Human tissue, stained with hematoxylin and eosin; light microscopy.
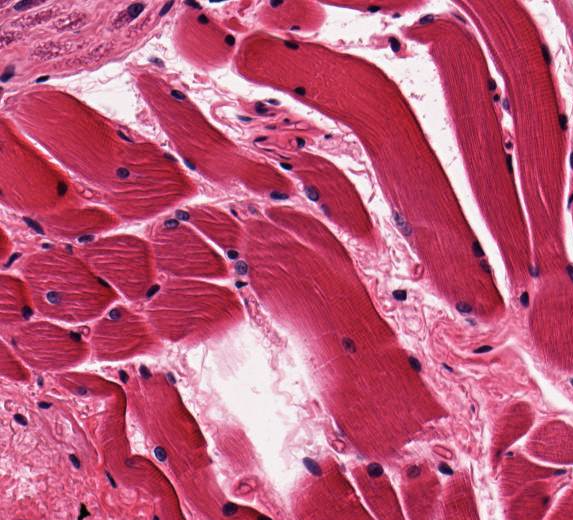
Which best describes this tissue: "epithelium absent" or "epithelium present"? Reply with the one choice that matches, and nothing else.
Epithelium absent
